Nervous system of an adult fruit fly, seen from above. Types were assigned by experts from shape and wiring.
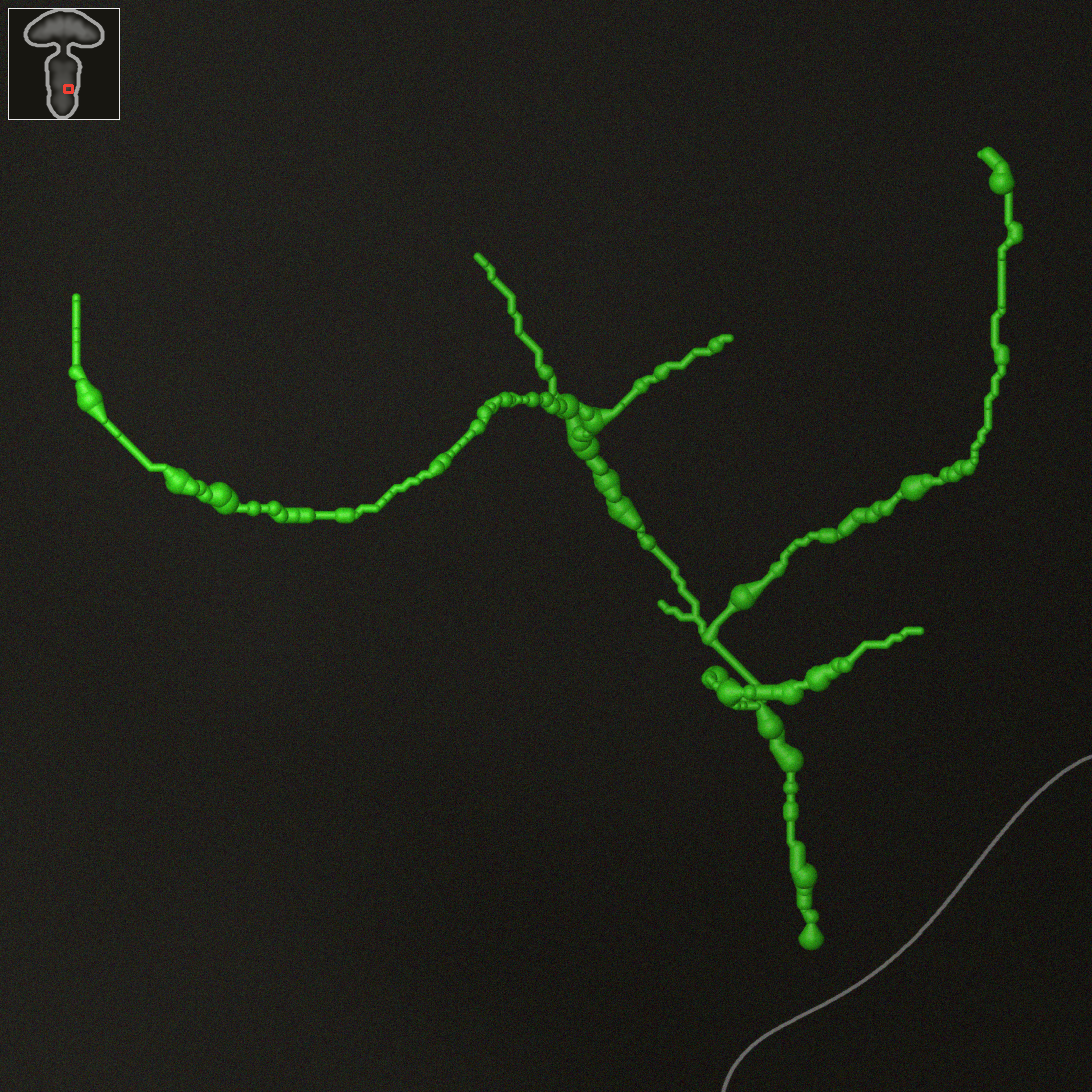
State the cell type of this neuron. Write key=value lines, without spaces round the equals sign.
cell_type=SNpp51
